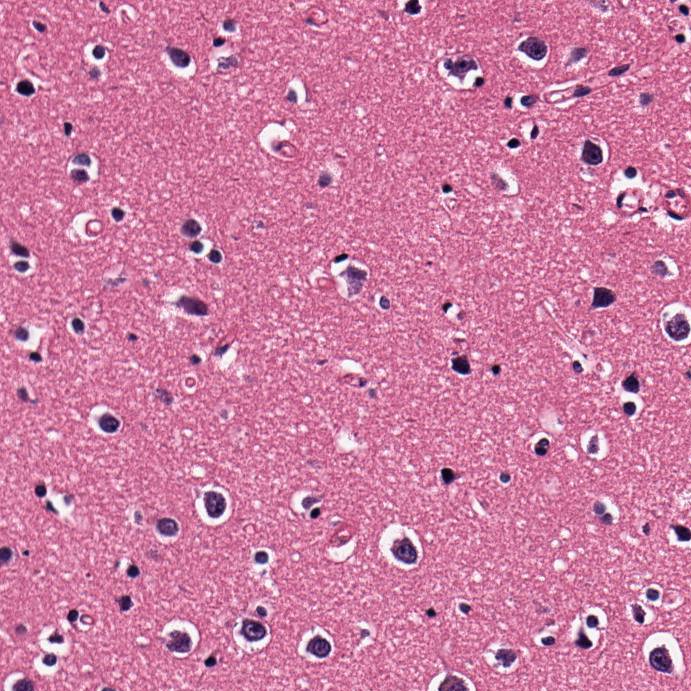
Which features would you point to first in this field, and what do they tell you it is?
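It's cerebral cortex. The cells are scattered singly over a continuous finely granular pink neuropil, stippled throughout with many tiny clear vacuoles. Larger neurons with round, open nuclei and a dark nucleolus turn up across the field, several in the lower half.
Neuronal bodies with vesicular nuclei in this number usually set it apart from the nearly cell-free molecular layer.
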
